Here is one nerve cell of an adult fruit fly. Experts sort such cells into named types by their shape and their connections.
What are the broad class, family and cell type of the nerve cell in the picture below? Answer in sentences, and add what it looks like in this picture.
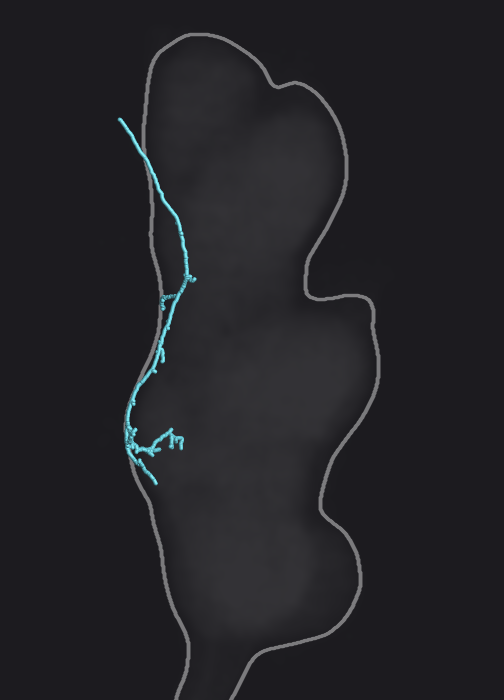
Its broad class is sensory neuron entering the nerve cord. Its family is called class mechanosensory proprioceptive. Its cell type is SNpp24. The drawing shows no cell body. In this view it is more than twice as tall as it is wide.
